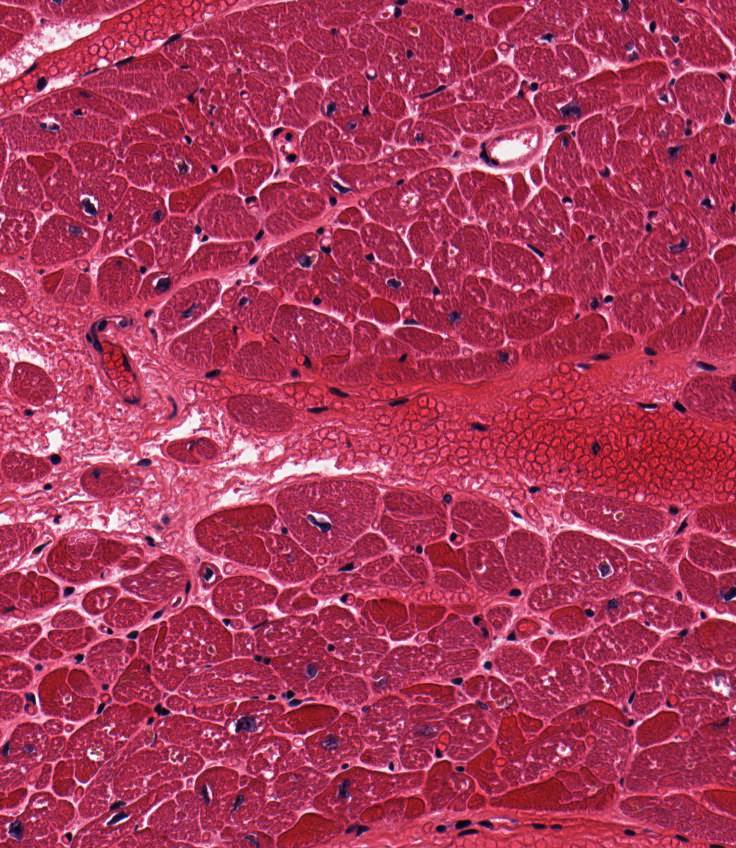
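Left ventricle of the heart. Most of the field is muscle fibres cut across, giving closely packed, irregular polygonal profiles; see how they vary in size and shape. Several hold one central nucleus, often ringed by a small pale clear zone. Note the strongly eosinophilic, finely mottled cytoplasm, with some fibres staining deeper red than others.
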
